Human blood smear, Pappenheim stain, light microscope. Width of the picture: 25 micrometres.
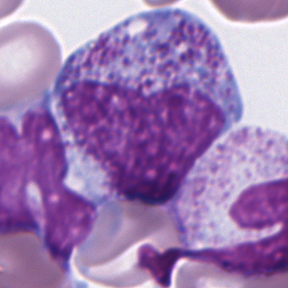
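Promyelocyte, the nucleated cell at the centre of this stained peripheral blood smear. Its outline is angular rather than round, and the nucleus sits in the lower half of the cell. The chromatin is deep purple, broken by scattered small pale spots. Many purple granules crowd the cytoplasm.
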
